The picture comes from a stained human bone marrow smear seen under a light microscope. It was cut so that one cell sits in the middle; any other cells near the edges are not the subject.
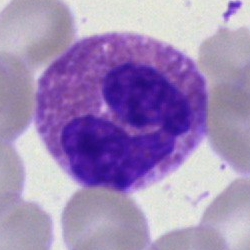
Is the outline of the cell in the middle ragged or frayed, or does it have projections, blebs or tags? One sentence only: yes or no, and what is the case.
No, the cell is bounded by a smooth, even outline.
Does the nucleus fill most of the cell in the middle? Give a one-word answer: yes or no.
No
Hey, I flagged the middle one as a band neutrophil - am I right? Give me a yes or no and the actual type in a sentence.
No, this cell in the middle is an eosinophil, so it is not a band neutrophil.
